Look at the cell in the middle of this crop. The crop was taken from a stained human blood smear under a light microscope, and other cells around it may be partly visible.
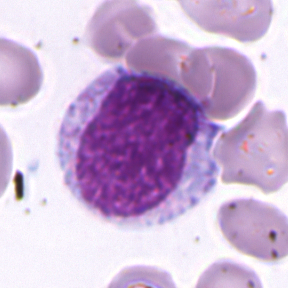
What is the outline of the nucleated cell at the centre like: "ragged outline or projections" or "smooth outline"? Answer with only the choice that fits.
Smooth outline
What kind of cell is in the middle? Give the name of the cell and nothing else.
myelocyte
